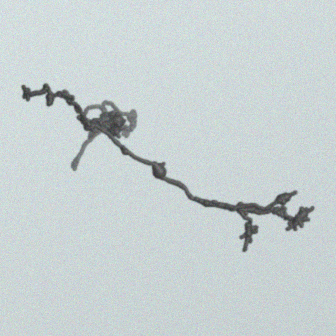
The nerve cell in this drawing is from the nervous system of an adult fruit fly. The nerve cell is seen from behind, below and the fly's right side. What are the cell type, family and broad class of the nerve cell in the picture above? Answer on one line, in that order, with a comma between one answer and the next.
SNta39, class mechanosensory tactile, sensory neuron entering the nerve cord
